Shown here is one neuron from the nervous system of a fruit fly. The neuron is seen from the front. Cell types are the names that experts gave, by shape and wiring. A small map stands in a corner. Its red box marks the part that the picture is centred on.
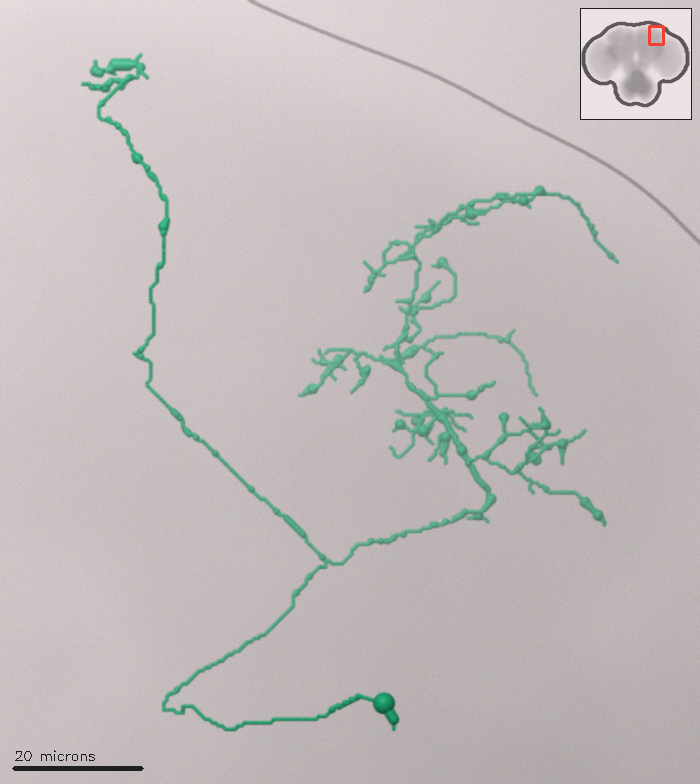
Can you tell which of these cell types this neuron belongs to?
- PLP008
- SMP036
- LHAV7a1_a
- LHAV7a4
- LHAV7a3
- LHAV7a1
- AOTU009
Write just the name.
LHAV7a1_a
